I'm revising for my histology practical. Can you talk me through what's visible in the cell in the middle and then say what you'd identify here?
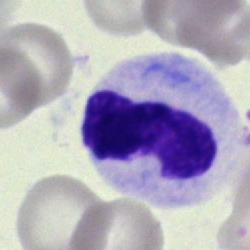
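Smooth, round outline on this one, and a bean-shaped nucleus with an indentation along its lower edge. The chromatin's dense and dark purple, with plenty of pale lilac-blue cytoplasm around it. That's a band neutrophil.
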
